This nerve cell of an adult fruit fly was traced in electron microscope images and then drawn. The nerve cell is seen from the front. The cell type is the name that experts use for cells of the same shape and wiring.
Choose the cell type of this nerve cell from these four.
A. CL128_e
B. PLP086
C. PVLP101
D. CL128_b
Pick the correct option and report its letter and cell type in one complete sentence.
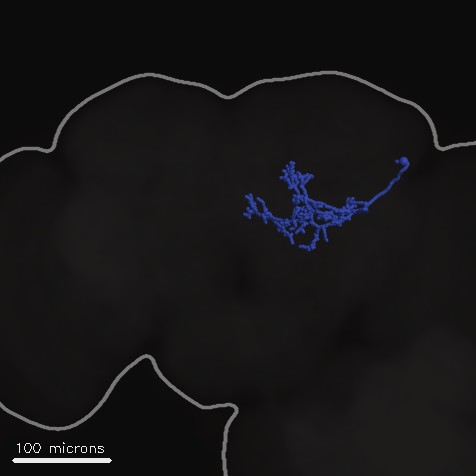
Being of cell type CL128_e, the nerve cell matches option A.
